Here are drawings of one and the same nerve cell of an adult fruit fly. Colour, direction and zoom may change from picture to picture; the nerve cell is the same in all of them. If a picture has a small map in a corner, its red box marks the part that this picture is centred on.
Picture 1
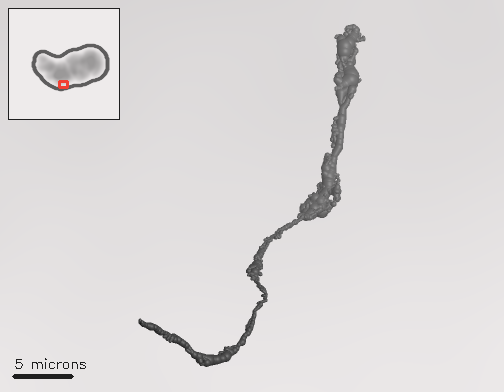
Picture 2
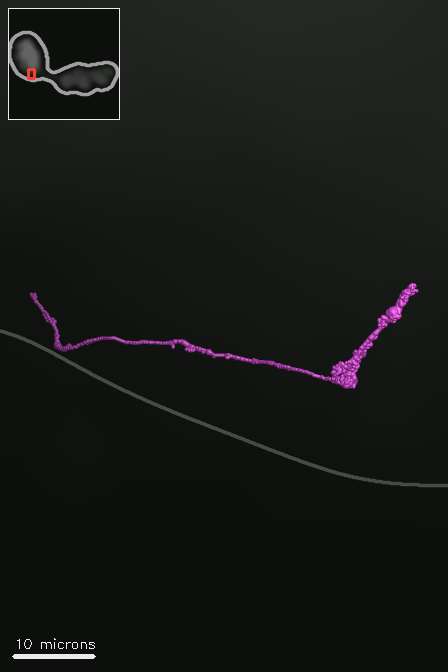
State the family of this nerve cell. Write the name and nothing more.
class visual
